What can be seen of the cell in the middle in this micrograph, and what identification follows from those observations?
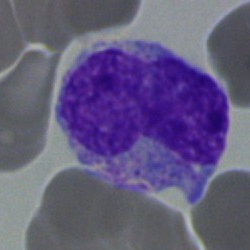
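Taking each point in turn: the nucleus fills most of the cell. Its lower side carries a broad indentation. The chromatin is dark purple and coarse, mottled with paler patches. No distinct nucleolus is visible. The cell is a monocyte.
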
